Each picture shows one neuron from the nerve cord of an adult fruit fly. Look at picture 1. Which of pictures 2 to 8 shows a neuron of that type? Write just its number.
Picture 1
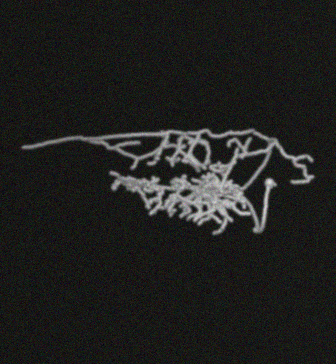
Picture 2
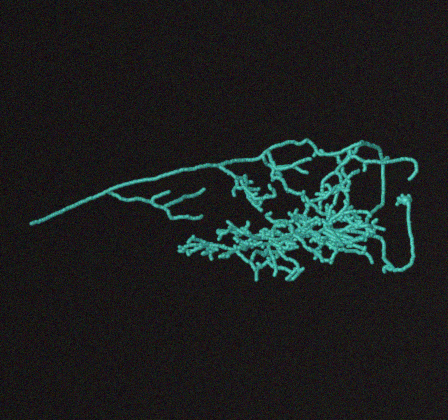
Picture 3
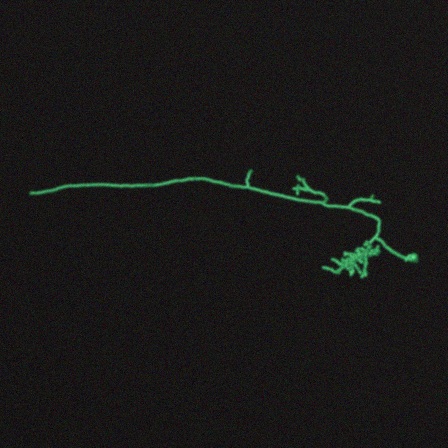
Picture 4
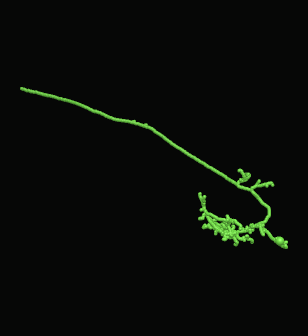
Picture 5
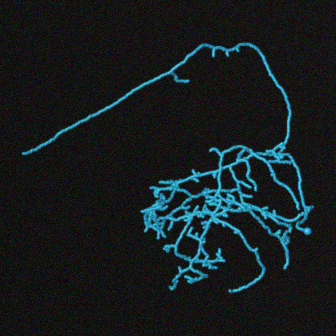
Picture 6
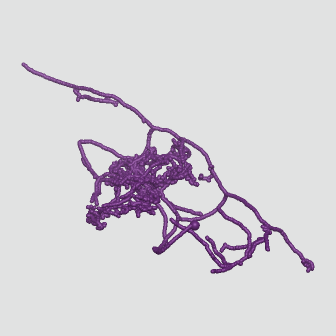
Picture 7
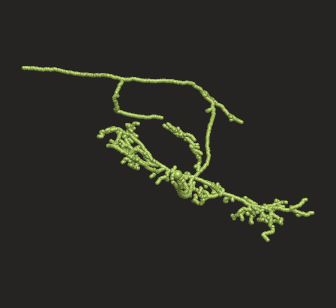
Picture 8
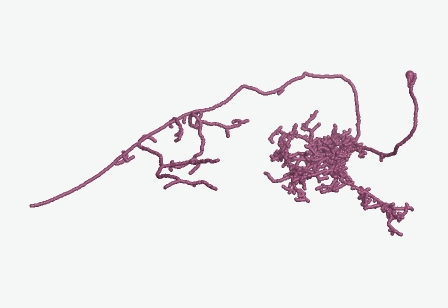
2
